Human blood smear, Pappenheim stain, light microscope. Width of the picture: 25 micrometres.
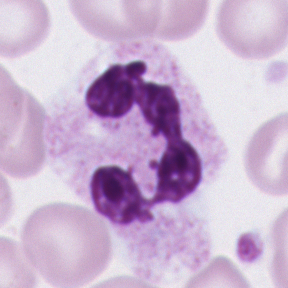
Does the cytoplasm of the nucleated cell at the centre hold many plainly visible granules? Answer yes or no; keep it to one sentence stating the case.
Yes, in the cytoplasm of this cell, many granules are visible.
